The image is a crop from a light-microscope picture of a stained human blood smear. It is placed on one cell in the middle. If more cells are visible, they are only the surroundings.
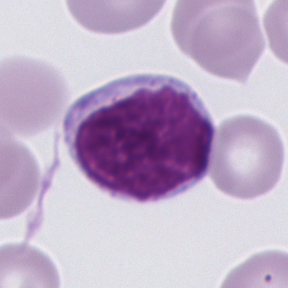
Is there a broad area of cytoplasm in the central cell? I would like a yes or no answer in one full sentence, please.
No, the cytoplasm amounts to no more than a narrow rim.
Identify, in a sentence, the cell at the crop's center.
The cell at the centre of the field is a large granular lymphocyte.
